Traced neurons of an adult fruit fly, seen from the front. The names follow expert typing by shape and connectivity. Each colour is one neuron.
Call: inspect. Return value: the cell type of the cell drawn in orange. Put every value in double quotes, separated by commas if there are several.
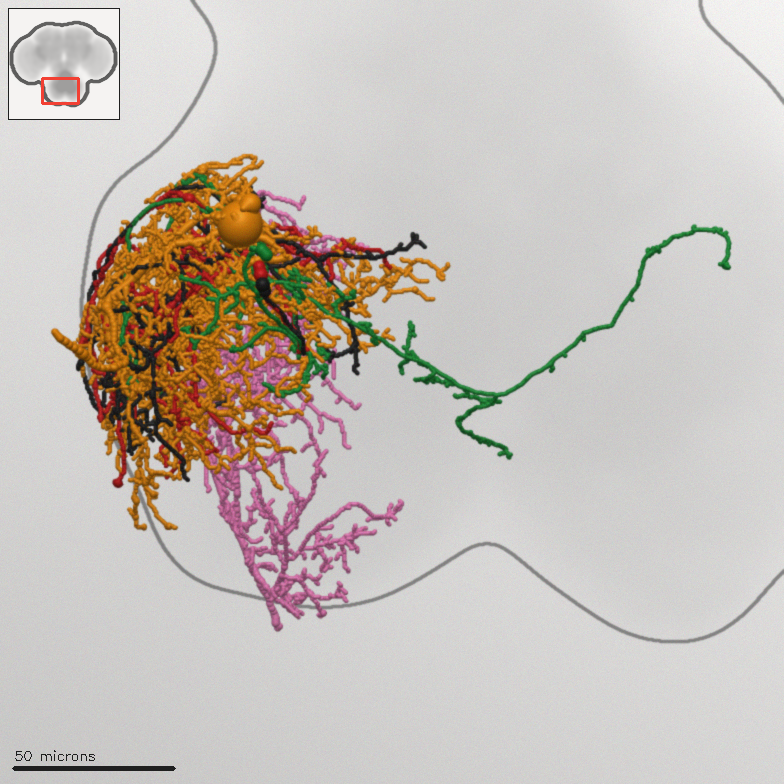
"Tergopleural/Pleural promotor MN"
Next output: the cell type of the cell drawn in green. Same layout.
"IN16B070"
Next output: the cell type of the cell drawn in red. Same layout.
"IN16B061"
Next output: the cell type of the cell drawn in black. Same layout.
"IN16B094"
